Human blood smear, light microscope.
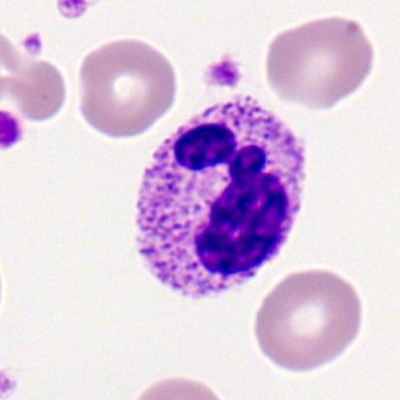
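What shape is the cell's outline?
Smooth and oval.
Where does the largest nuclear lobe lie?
In the lower right part of the cell.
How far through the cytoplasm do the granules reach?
They are scattered throughout it, right out to the cell edge.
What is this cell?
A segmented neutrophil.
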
